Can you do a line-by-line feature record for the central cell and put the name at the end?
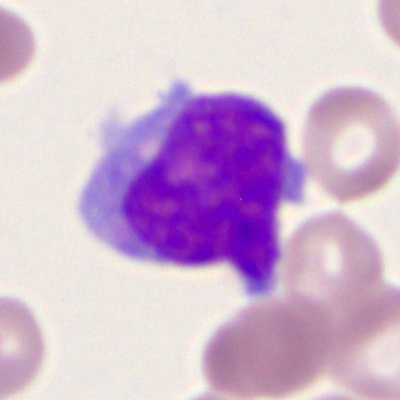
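Outline: irregular here, not smoothly round
Nucleus: an irregular, angular shape
Vacuoles: none seen in the cytoplasm
Projections: small and blunt, sticking out at the upper and right edges
Name: monocyte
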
